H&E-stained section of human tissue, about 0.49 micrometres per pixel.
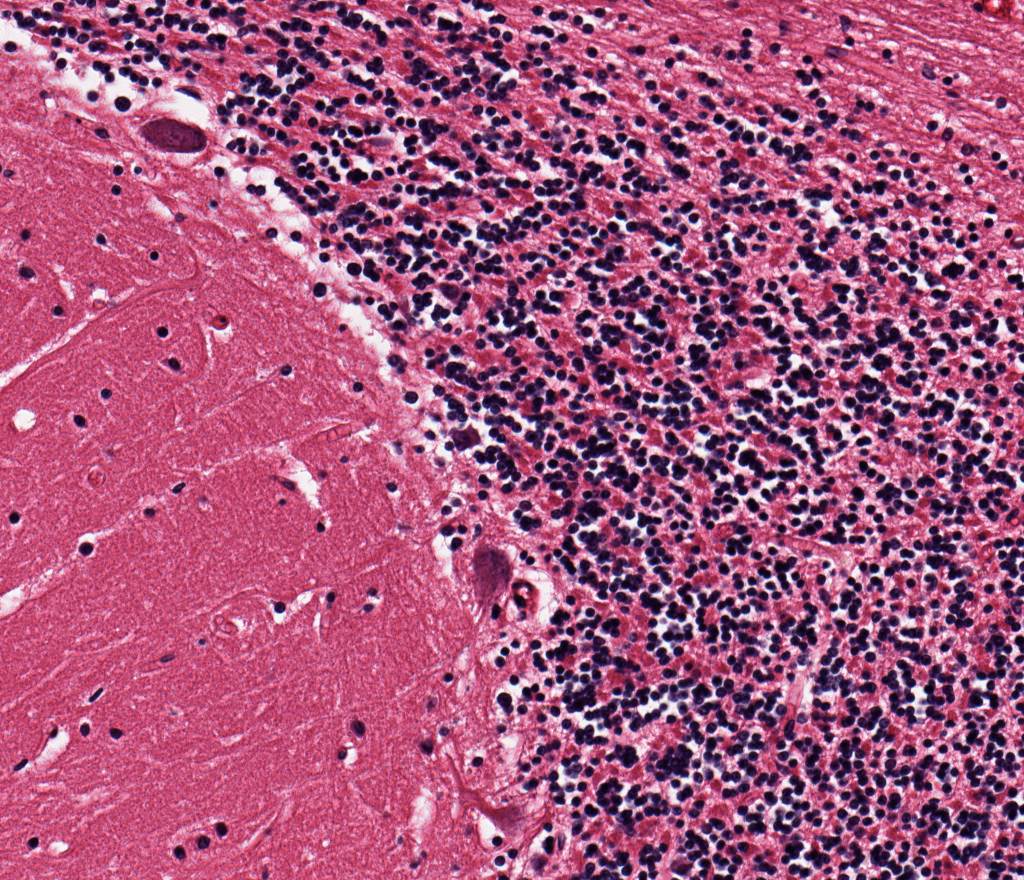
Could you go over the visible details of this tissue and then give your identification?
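Field divided by a diagonal boundary: pale pink, cell-poor zone left; densely cellular zone right. Dense zone packed with small, round, dark-staining nuclei, scant cytoplasm. Large neurons present, with much more cytoplasm than the small dense-zone cells. Upper right corner: streaky pink fibrous tissue, fewer nuclei than dense zone. Tissue: cerebellum.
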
